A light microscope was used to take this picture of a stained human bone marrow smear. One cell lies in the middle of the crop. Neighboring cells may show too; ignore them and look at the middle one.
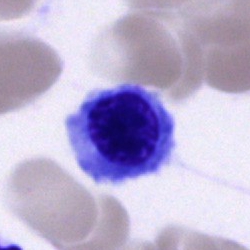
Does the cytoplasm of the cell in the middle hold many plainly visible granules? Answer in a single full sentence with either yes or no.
No, the cytoplasm of this cell holds no visible granules.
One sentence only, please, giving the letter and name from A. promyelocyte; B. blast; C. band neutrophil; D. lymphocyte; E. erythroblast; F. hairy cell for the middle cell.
In this crop the middle cell is an erythroblast, so option E is the correct answer.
